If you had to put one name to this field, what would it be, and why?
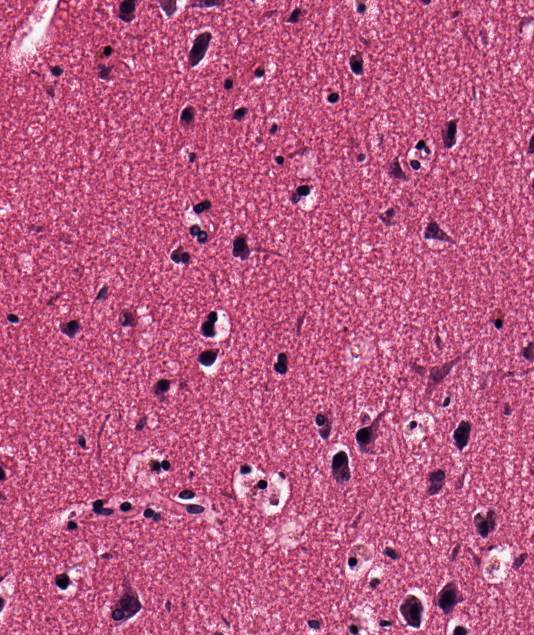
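Cerebral cortex is the tissue here. First, the whole field is a finely granular pink neuropil with single scattered cells. Second, scattered neurons have angular, triangular bodies, some with a tapering process.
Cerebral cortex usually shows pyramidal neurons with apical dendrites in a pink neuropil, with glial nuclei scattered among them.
Third, small round dark glial nuclei, smaller than the neuronal nuclei, are spread throughout. Last, the field contains no epithelium, gland or fat.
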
